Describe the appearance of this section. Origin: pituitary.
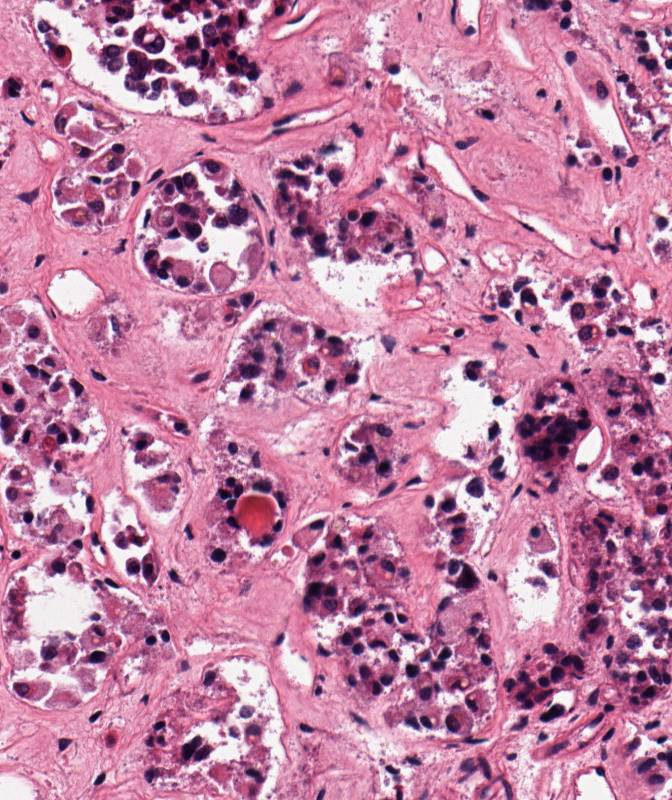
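Across the whole field I see cells in rounded nests separated by bands of pink fibrous stroma. Inside the nests, many cells are loosely held, singly or in small clumps within clear spaces. Their nuclei are mostly round and darkly stained; many look dense and hyperchromatic. The stroma is pink collagen with scattered thin spindle-shaped nuclei.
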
